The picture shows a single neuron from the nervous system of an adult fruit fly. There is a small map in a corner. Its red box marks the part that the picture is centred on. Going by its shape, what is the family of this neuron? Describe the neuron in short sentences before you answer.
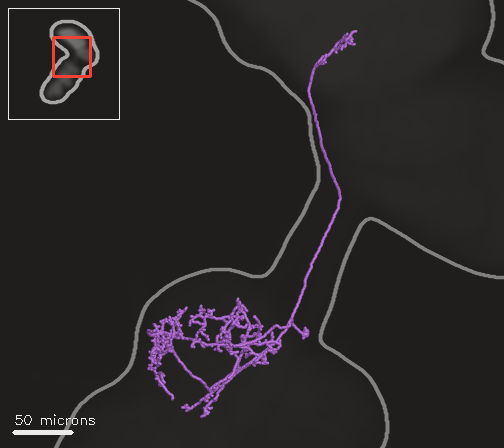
It runs through the neck, between the brain and the nerve cord. From top to bottom in the picture it spans about 350 microns. Its broad class is ascending neuron. The family is hemilineage 14B.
